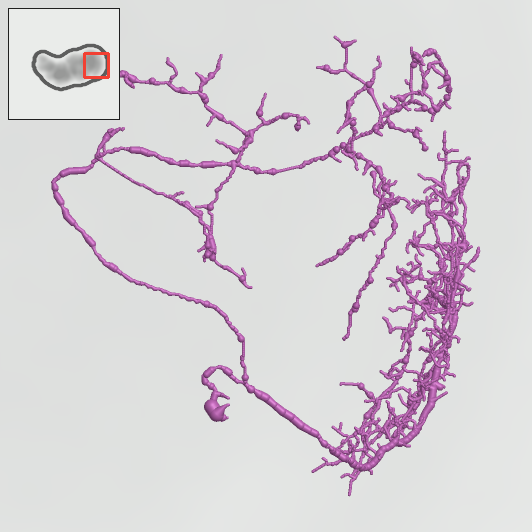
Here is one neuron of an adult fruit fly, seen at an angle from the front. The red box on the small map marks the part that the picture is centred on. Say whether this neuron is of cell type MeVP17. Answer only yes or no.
yes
